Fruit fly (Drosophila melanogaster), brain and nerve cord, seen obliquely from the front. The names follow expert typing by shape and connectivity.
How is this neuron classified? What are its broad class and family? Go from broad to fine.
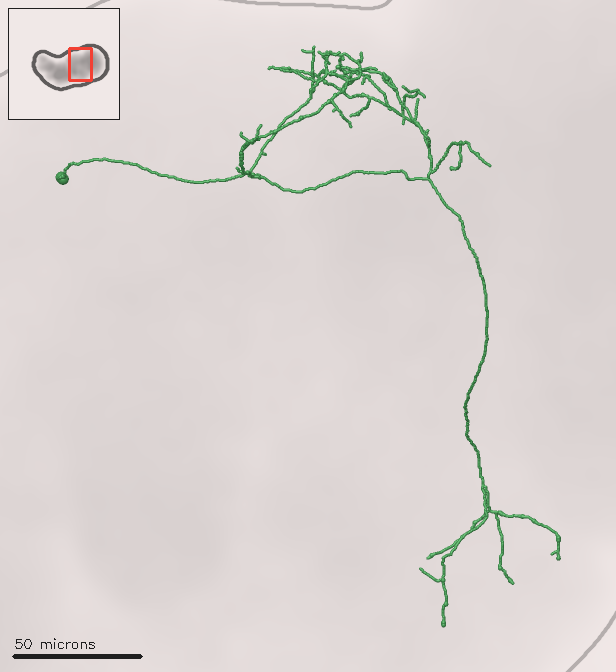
central-brain intrinsic neuron; hemilineage SMPpv2_dorsal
